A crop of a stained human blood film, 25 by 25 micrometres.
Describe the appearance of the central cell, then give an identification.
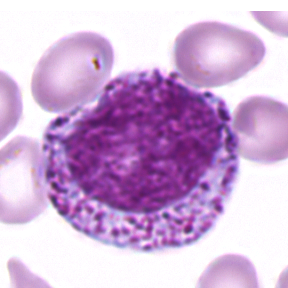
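First, the outline: roughly round and smooth. Second, the cytoplasm, holding many coarse dark purple granules. Third, their arrangement: they lie all around the nucleus, forming a ring. Fourth, vacuoles: none are seen in the cytoplasm. Finally, the name: myelocyte.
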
